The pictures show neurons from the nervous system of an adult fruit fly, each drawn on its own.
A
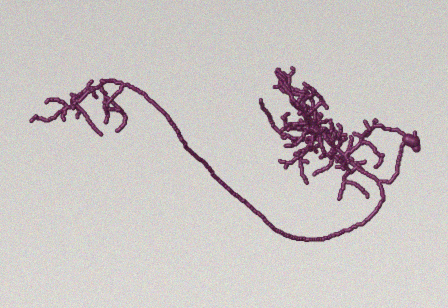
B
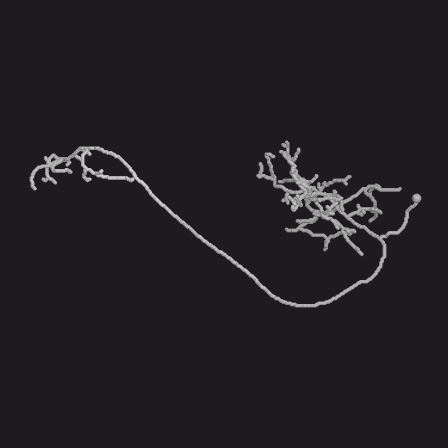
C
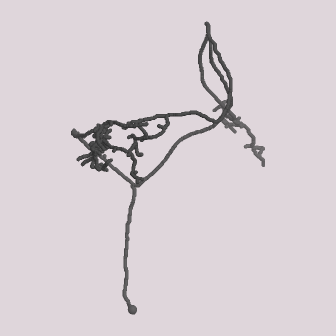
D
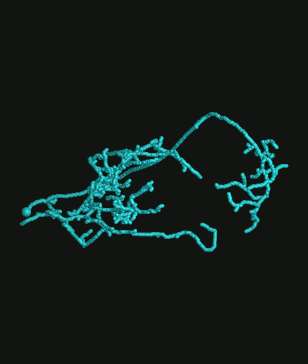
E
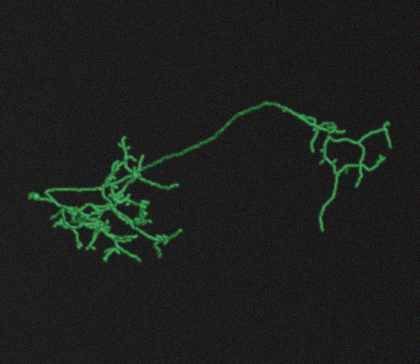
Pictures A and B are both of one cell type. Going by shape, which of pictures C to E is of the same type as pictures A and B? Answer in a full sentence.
Picture E shows a neuron of the same cell type.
